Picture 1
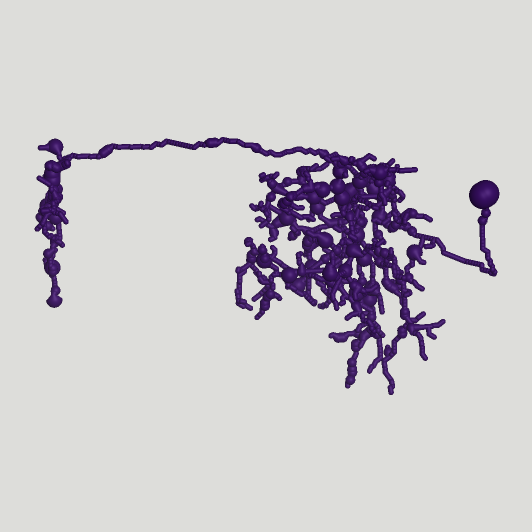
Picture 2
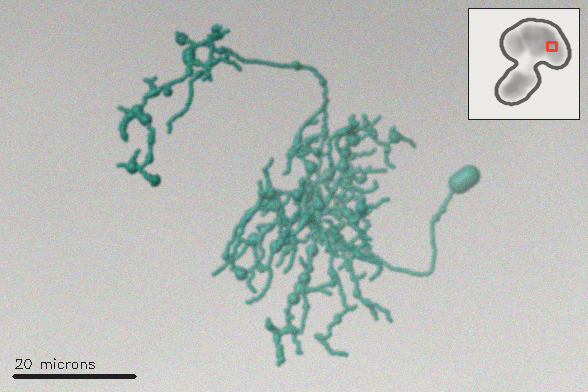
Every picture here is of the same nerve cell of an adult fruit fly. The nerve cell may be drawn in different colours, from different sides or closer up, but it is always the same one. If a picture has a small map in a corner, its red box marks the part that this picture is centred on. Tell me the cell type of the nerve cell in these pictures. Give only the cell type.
Tlp12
